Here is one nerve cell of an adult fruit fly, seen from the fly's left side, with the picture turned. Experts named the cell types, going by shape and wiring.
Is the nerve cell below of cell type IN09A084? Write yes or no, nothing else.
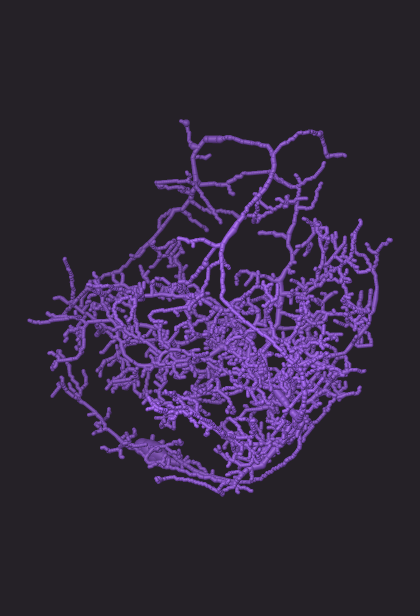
no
